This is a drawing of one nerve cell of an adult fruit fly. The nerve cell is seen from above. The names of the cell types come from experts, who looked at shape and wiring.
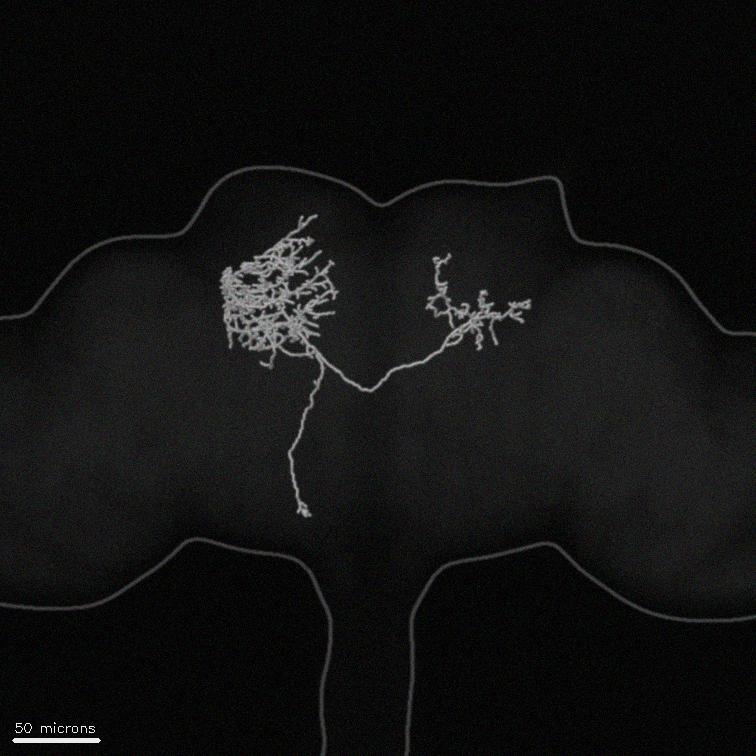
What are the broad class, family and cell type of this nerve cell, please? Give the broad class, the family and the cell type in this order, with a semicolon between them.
central-brain intrinsic neuron; hemilineage DM5_central; LAL152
